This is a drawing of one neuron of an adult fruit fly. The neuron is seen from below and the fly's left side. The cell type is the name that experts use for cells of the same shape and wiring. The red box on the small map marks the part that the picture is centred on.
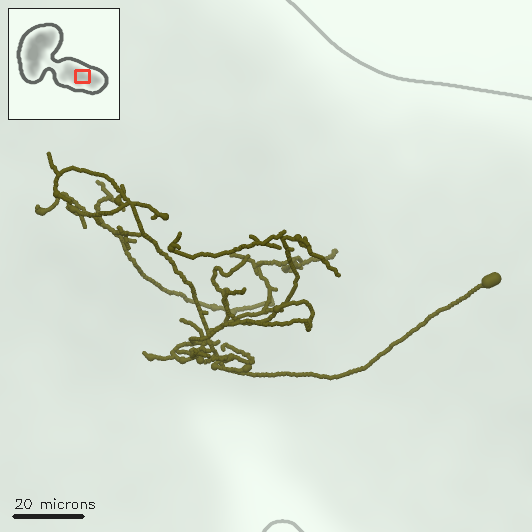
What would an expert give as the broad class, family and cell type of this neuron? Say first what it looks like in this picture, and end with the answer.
Its cell body lies on the right of the picture. By the scale bar it is about 130 microns wide in this view. The picture shows dozens of branch ends. It is a nerve-cord intrinsic neuron. The family is hemilineage 01B. It is of cell type IN01B080.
